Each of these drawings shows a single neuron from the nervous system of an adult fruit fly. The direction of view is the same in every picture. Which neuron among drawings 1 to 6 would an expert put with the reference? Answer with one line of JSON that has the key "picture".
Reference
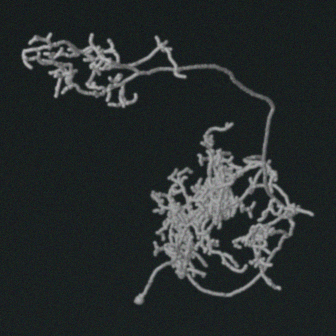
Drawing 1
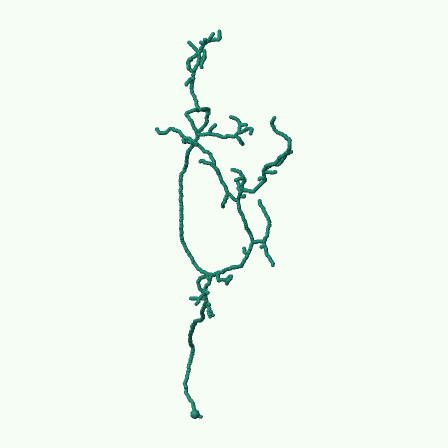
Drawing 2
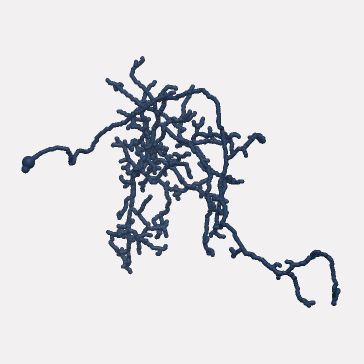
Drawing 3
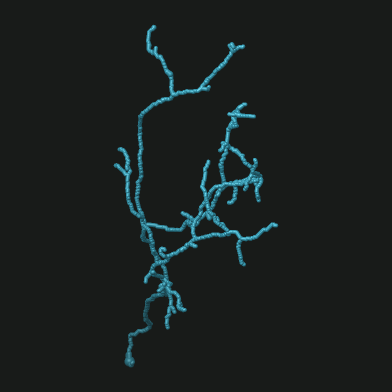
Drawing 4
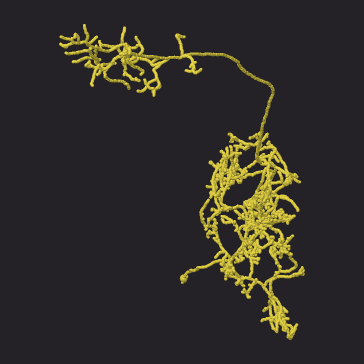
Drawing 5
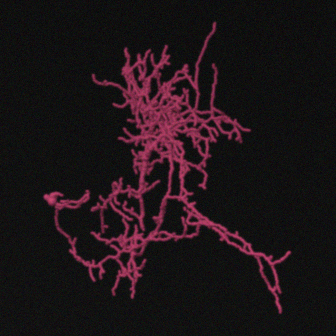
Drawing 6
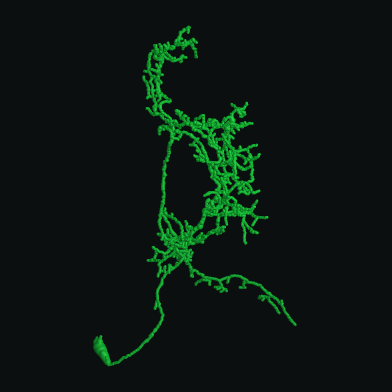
{"picture": 4}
